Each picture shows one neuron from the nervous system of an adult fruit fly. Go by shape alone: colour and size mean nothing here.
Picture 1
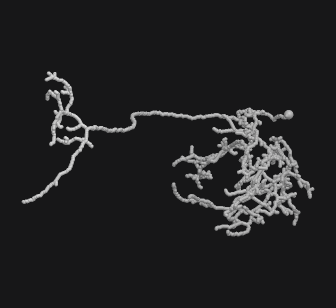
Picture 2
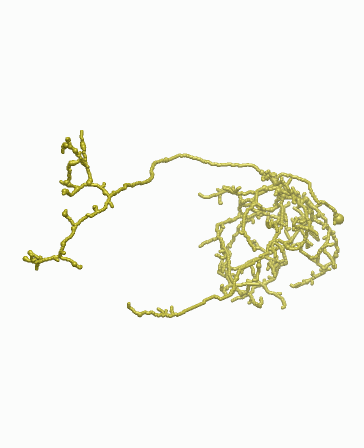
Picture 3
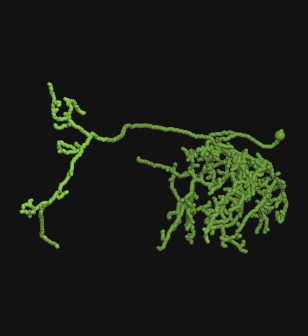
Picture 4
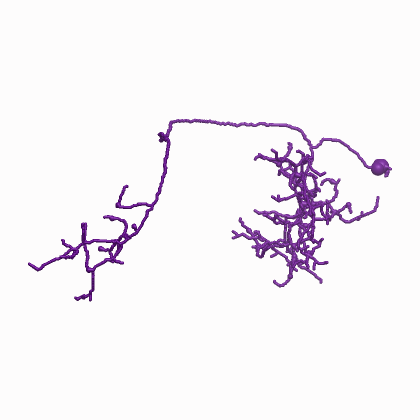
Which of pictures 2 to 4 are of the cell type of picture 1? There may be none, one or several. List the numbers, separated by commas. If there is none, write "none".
3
